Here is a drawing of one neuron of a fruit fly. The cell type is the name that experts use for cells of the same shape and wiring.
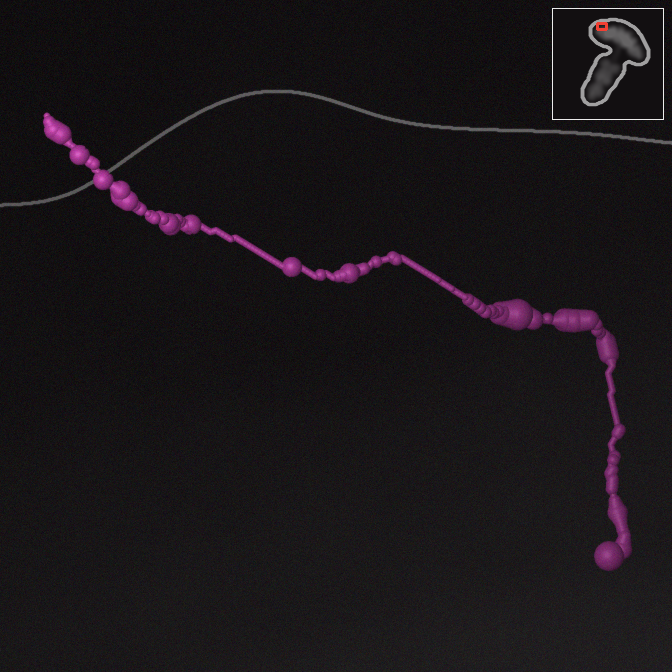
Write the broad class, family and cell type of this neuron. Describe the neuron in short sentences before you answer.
It lies in the brain. It has a dozen or fewer branch ends. This is a photoreceptor or other optic-lobe sensory neuron. Its family is called class visual. Its cell type is R7p.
